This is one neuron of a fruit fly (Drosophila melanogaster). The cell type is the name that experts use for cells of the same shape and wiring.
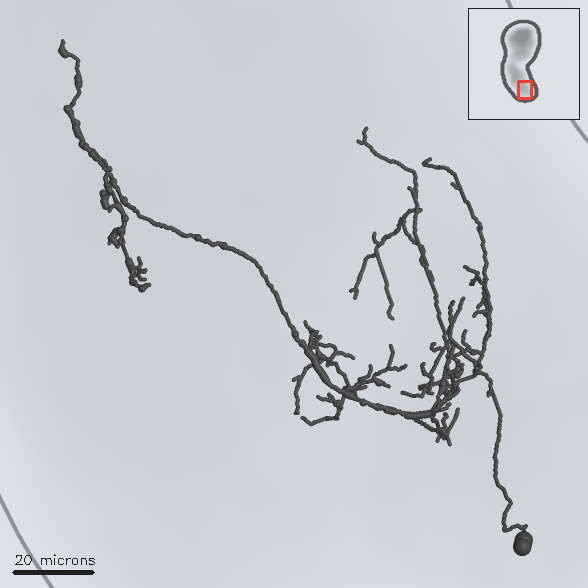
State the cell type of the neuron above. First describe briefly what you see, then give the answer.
The cell body is at the lower right of the picture. From top to bottom in the picture it spans about 130 microns. Dozens of branch ends can be seen. This is a nerve-cord intrinsic neuron. Its cell type is IN19A088_c.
